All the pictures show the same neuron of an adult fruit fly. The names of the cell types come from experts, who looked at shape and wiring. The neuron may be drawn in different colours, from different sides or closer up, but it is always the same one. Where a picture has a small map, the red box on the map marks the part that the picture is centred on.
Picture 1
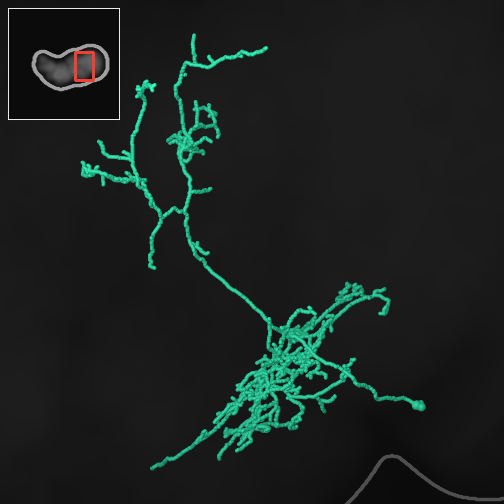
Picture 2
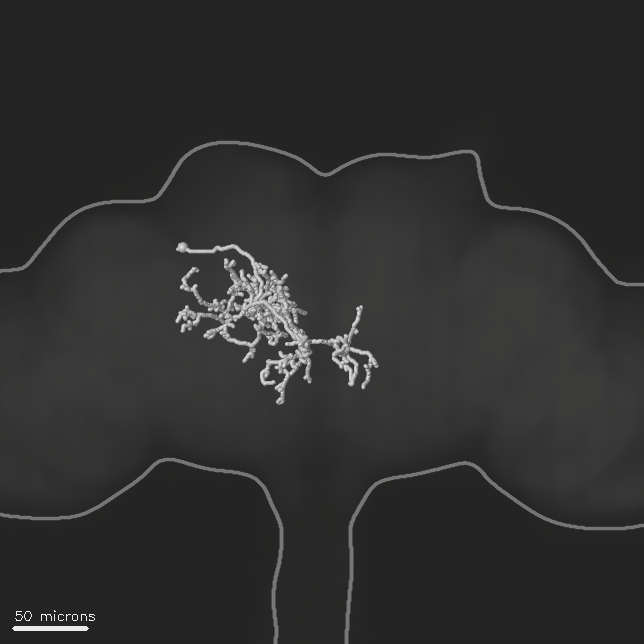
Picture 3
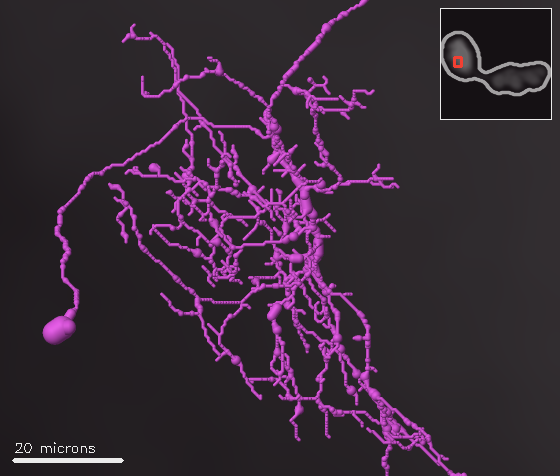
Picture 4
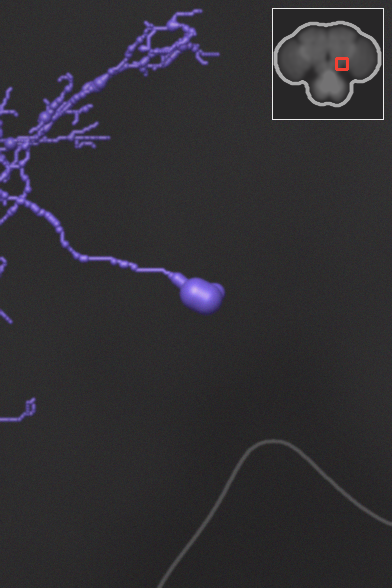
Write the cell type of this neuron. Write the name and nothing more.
SAD074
